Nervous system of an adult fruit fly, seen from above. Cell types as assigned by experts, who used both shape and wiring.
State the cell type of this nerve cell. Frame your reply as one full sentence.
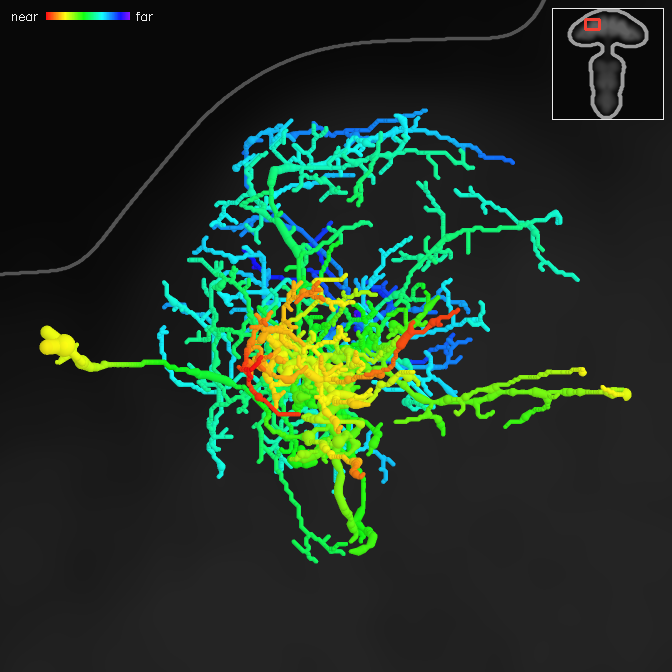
It is the cell type AVLP031 to which this nerve cell belongs.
